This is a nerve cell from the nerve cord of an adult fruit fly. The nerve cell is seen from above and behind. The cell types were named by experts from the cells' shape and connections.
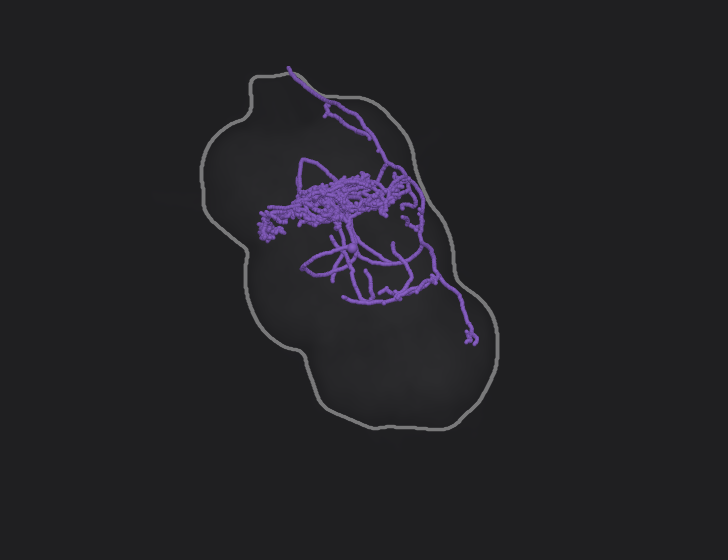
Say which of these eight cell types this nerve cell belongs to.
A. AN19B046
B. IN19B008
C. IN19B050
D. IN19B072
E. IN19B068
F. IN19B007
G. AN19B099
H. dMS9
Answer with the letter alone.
H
